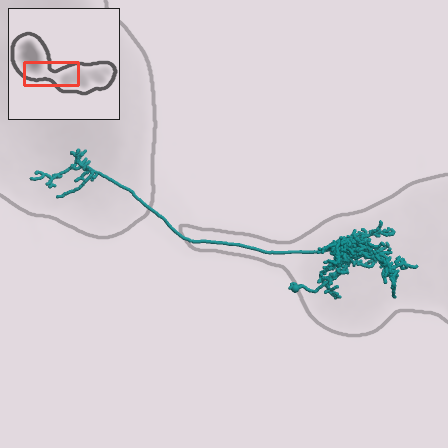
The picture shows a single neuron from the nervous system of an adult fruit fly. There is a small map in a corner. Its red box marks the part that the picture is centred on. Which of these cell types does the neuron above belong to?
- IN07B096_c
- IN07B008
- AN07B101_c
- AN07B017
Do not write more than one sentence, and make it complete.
The cell type that this neuron has is AN07B017.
